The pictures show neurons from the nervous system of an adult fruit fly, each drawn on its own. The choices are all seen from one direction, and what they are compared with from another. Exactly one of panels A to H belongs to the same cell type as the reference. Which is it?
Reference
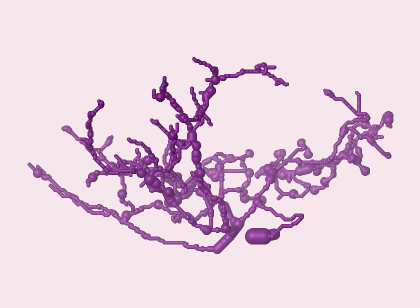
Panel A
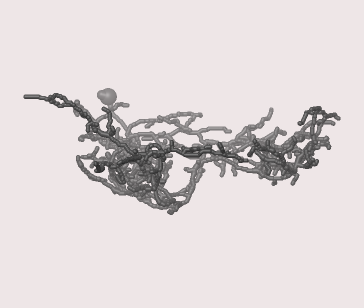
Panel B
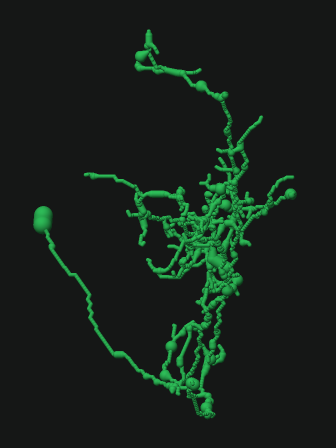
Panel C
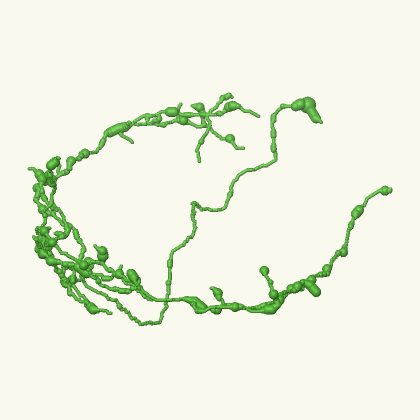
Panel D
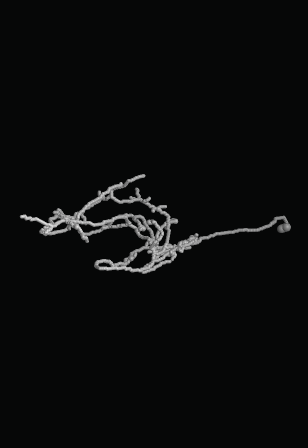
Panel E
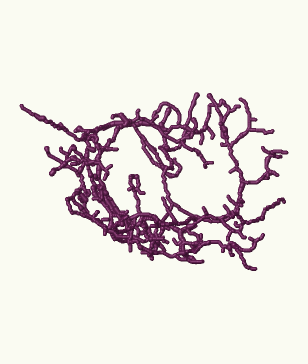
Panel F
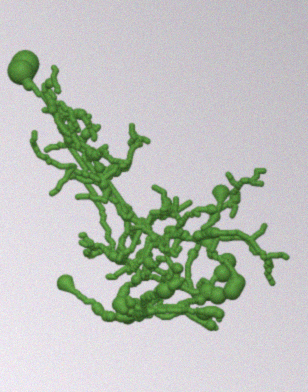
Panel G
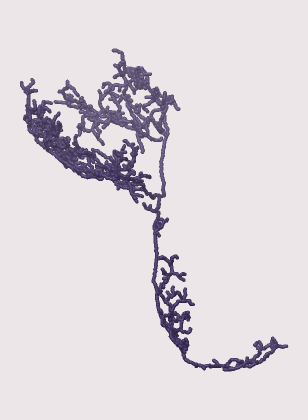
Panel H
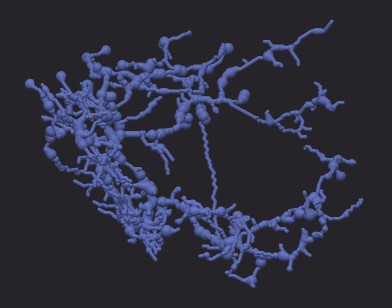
Panel E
